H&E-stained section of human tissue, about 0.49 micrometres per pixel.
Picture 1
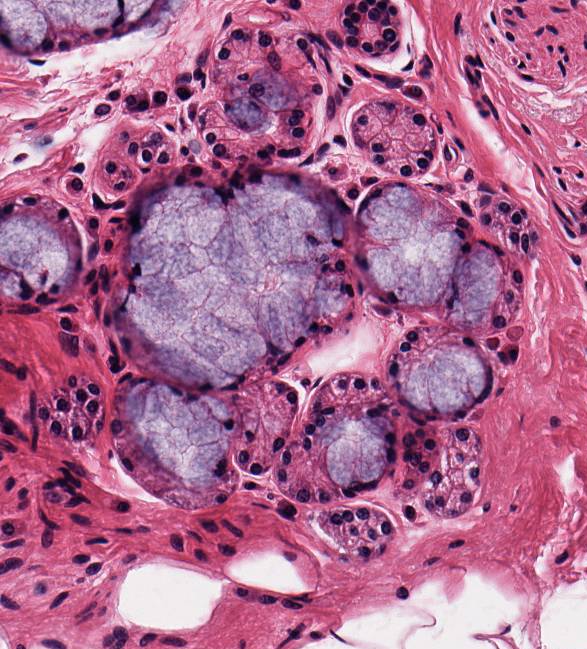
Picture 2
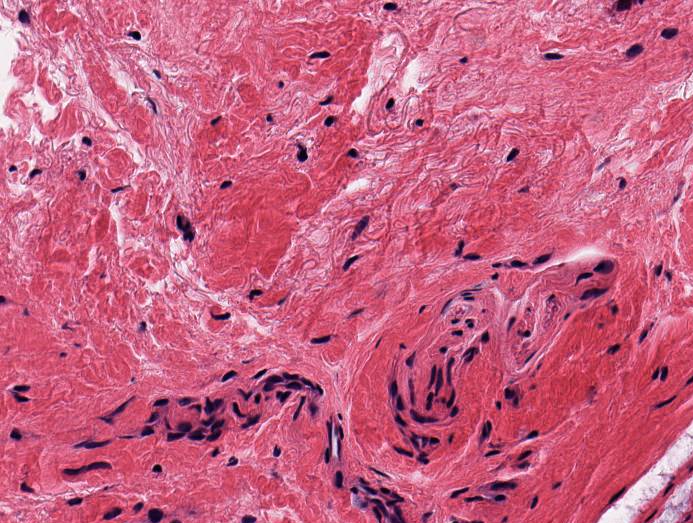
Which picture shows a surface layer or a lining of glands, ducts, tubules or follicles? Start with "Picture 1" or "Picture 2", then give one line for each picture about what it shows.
Picture 1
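In picture 1: Many acini are made of mucous cells with pale blue-grey, finely reticulated cytoplasm, the largest of them lying just left of centre.
In picture 2: The whole field is made of dense pink fibrous tissue with no epithelium anywhere in it.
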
